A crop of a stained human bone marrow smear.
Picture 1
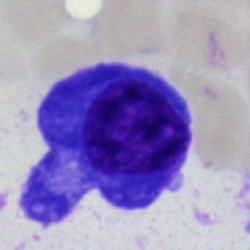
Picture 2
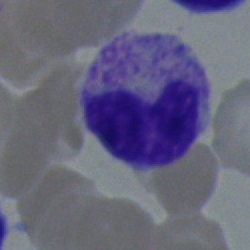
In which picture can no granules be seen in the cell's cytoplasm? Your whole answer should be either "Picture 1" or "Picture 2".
Picture 1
